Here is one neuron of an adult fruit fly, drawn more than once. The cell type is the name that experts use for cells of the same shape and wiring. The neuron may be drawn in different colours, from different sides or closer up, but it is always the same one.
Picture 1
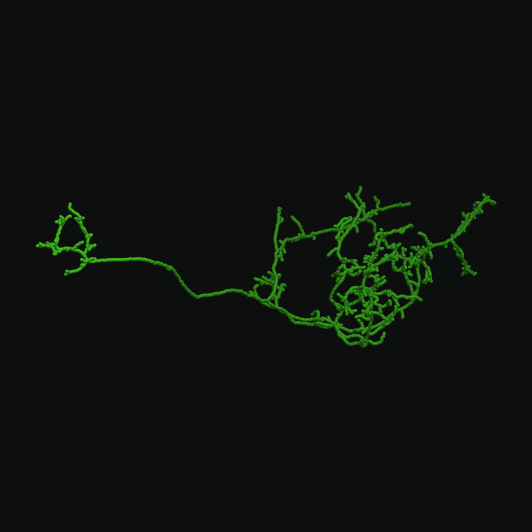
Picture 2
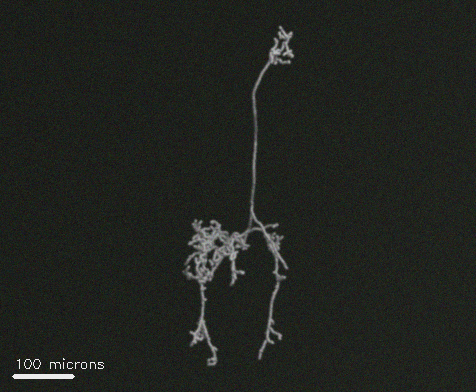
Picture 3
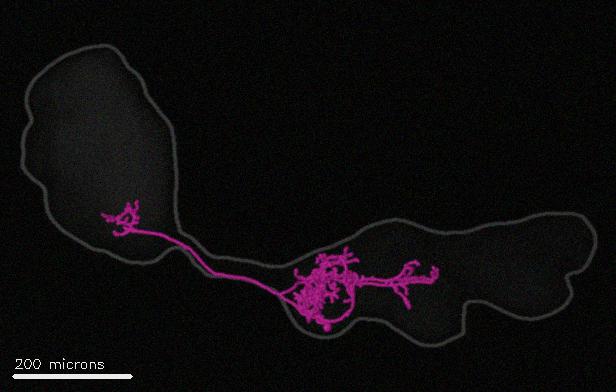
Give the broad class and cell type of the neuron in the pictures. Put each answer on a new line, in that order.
ascending neuron
ANXXX072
